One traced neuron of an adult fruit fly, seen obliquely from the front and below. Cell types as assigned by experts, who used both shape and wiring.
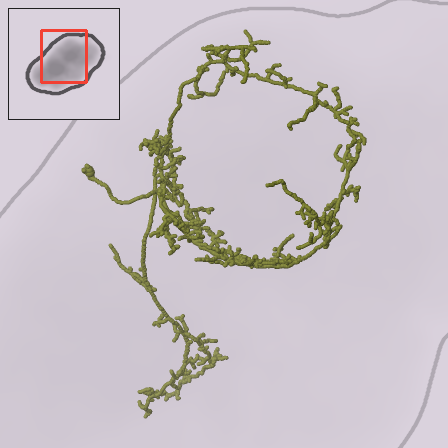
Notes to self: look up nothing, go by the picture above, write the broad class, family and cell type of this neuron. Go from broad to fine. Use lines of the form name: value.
broad class: nerve-cord intrinsic neuron
family: hemilineage 03A
cell type: IN03A035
